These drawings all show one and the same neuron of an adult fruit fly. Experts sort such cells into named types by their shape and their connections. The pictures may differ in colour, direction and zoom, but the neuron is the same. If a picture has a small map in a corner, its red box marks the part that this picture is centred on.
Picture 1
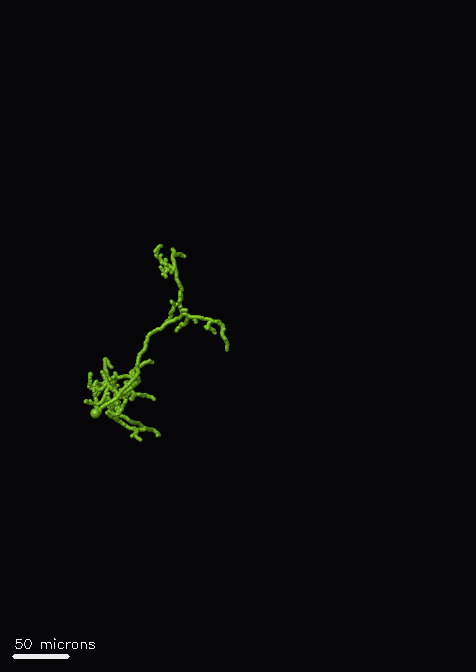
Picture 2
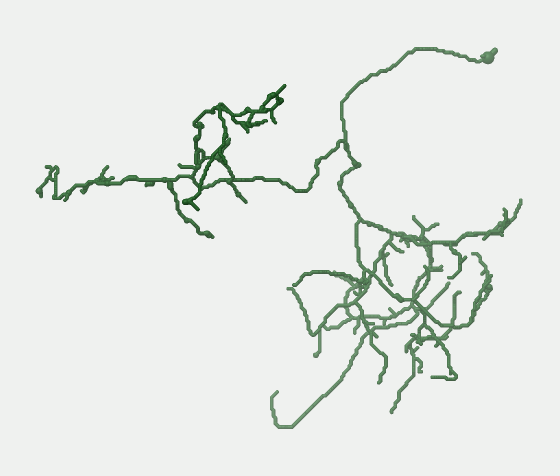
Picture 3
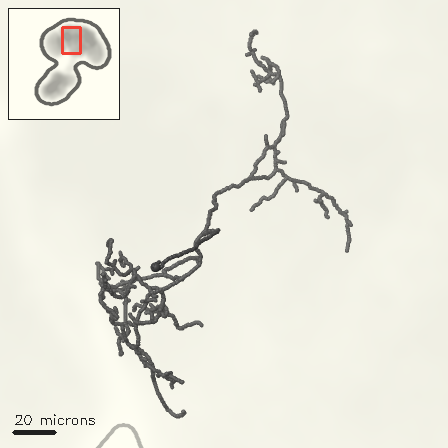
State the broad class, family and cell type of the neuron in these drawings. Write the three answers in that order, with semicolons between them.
central-brain intrinsic neuron; hemilineage LALa1_anterior; WED014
